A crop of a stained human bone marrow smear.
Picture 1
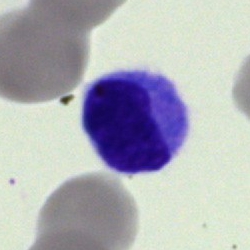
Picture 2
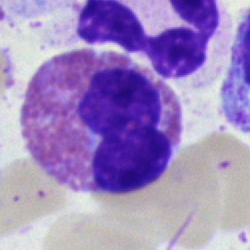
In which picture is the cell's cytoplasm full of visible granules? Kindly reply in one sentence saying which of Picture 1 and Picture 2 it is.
It is the cell in Picture 2 whose cytoplasm holds many visible granules.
